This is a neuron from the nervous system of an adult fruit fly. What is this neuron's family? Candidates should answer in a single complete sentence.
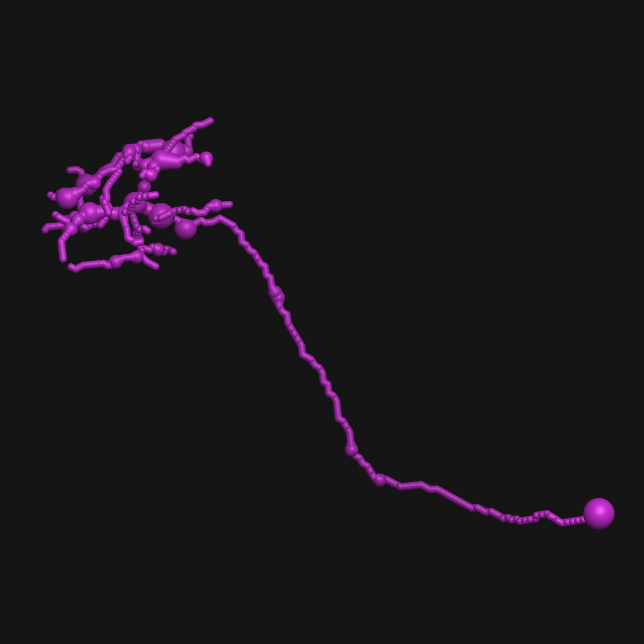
The family of this particular neuron is Cm.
